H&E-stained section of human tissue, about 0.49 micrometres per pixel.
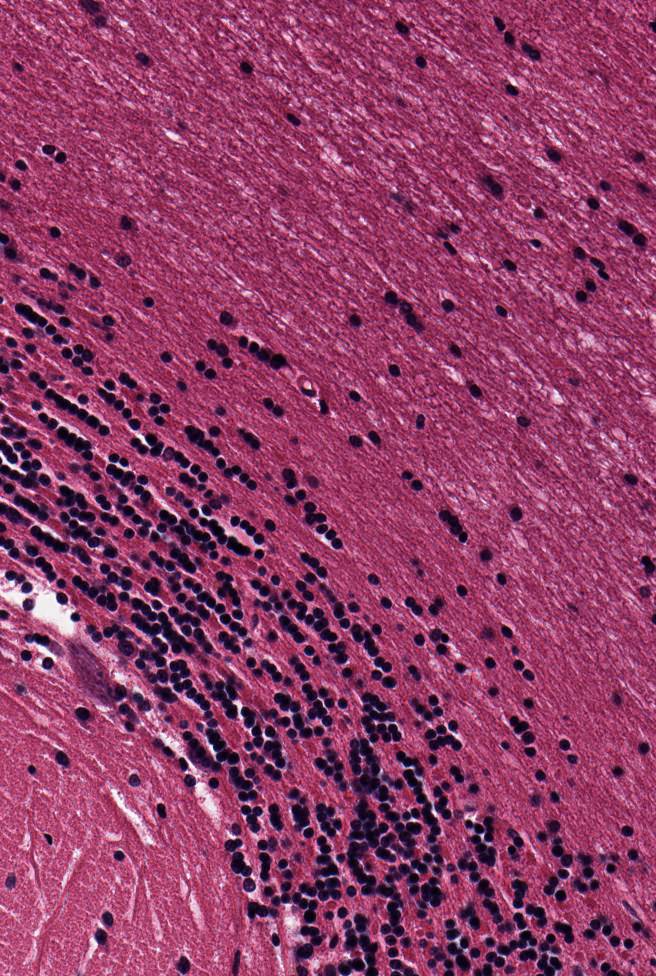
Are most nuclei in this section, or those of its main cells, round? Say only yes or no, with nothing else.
Yes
